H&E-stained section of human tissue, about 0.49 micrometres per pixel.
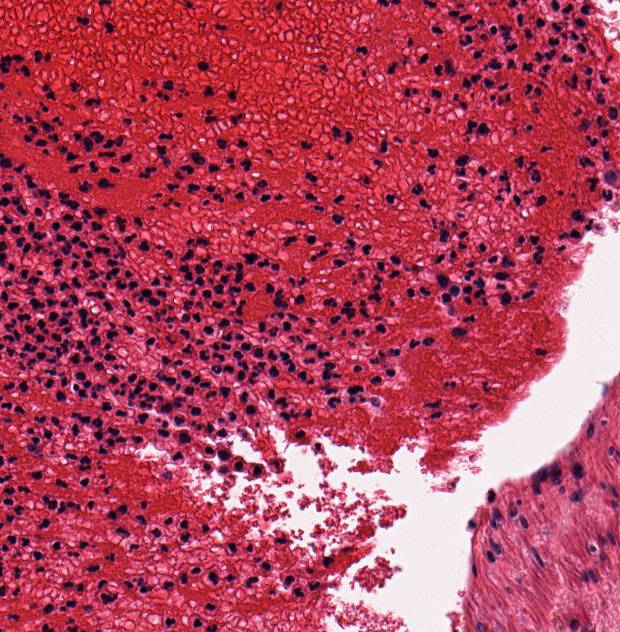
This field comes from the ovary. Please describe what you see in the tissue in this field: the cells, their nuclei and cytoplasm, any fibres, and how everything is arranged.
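Closely packed red blood cells fill most of the field. Among them, throughout the main mass, lie scattered small, round, darkly stained nuclei, most crowded in the left middle part. The lower right corner holds a separate strip of tissue with elongated nuclei in pink cytoplasm.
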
